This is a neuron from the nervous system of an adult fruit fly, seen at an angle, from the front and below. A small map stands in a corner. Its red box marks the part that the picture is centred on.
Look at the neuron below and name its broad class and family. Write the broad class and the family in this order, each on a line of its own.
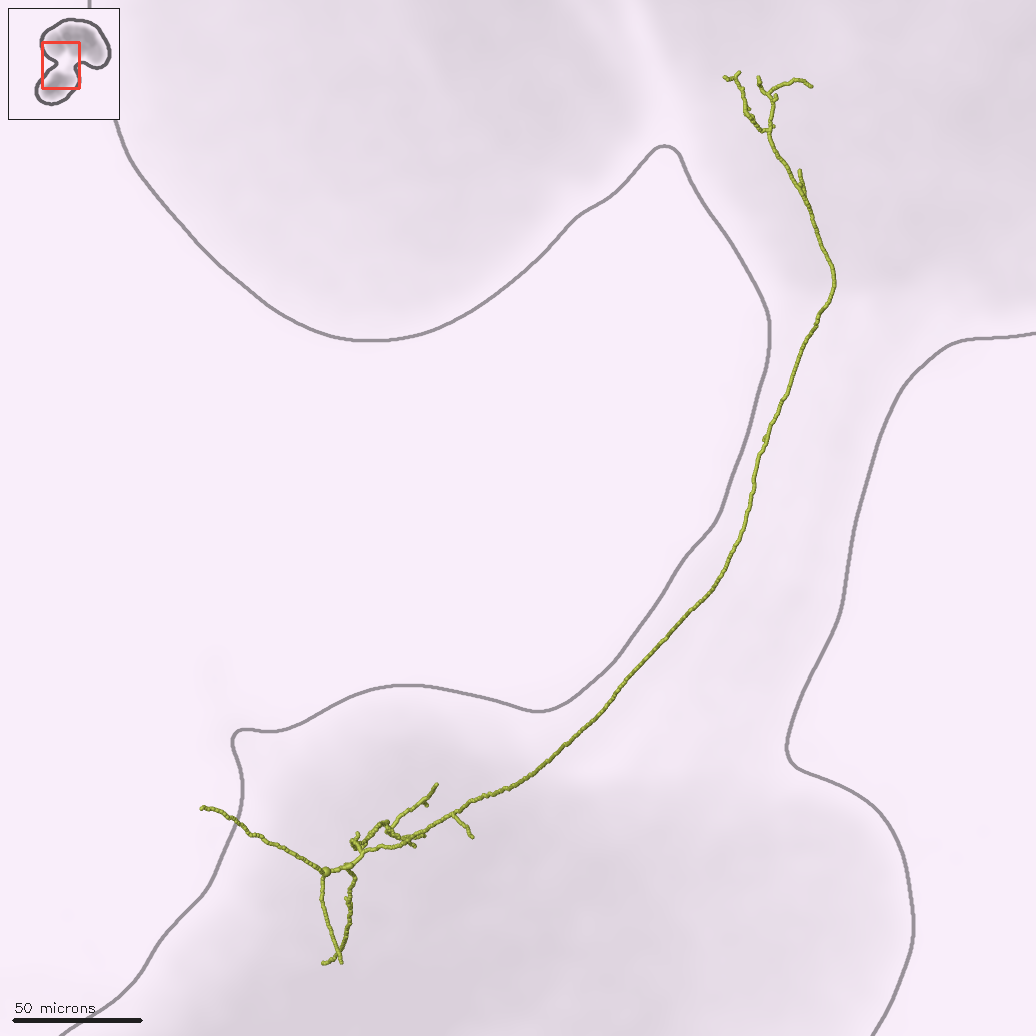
sensory neuron ascending to the brain
class mechanosensory proprioceptive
